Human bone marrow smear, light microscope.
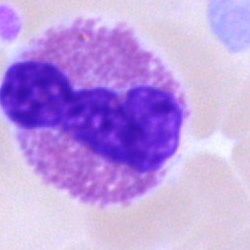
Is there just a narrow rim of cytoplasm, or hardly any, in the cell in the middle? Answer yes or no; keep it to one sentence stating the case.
No, this cell has broad cytoplasm around its nucleus.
